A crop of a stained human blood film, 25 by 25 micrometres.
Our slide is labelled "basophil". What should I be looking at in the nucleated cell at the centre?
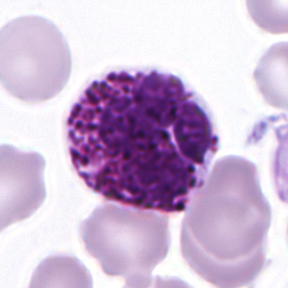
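At about 13 micrometres across, this basophil sits within the usual range.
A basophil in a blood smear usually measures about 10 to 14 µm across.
The granules are coarse, rounded and of unequal size, which fits as well.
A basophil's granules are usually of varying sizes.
The nucleus looks lobed, with one lobe on the right set off by a pale cleft, and that goes with the name too.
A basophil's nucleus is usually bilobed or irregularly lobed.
The granules are dark purple to nearly black, and they lie over the nucleus, hiding much of its outline.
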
